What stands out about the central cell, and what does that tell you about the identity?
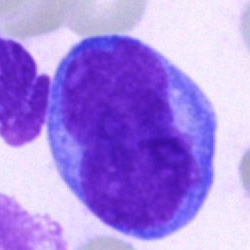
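The cell has a smooth, oval outline. Its nucleus fills most of the cell and bears a notch on the right side, giving it a folded look. No granules are visible in the cytoplasm. Cell type: blast.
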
